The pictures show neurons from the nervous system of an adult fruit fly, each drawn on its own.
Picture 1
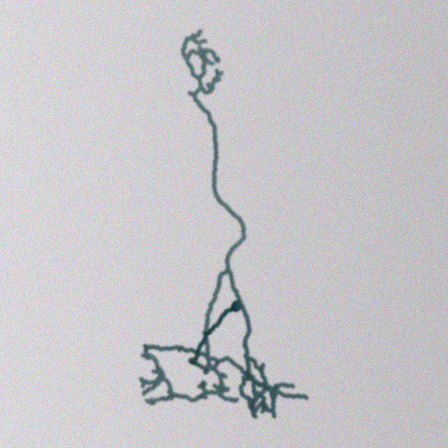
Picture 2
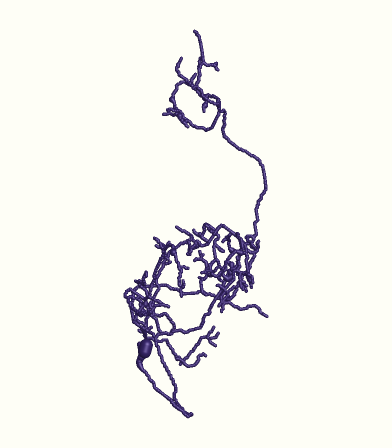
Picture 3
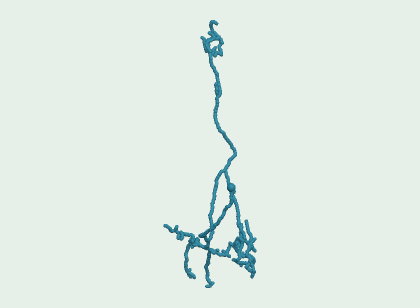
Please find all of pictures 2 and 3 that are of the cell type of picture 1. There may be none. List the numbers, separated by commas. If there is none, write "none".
3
